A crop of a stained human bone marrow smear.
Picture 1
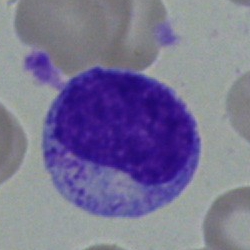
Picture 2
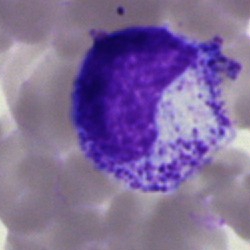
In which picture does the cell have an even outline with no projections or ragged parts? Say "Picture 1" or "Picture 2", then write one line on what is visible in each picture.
Picture 1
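Picture 1: The cell outline is round and smooth.
Picture 2: Clumps of granules bulge from the cell edge at the upper right.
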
